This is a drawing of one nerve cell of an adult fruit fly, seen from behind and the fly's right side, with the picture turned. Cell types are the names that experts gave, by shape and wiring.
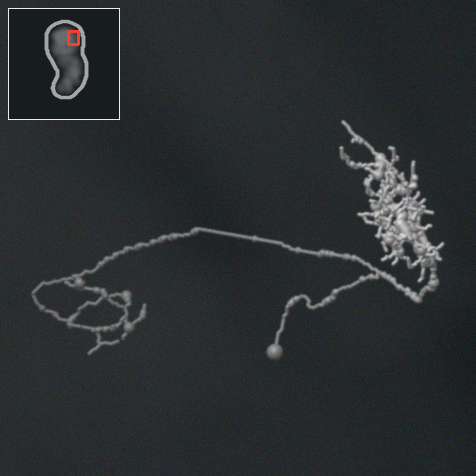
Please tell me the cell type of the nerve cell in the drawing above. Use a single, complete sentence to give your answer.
Classified by cell type, this nerve cell is MeLo4.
